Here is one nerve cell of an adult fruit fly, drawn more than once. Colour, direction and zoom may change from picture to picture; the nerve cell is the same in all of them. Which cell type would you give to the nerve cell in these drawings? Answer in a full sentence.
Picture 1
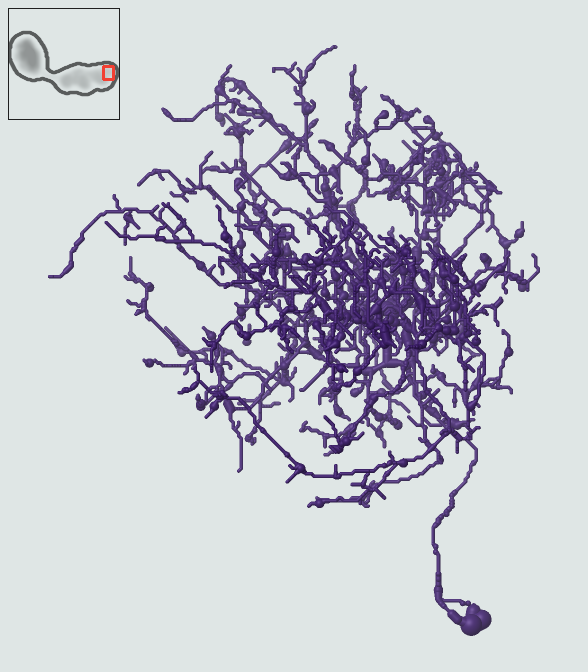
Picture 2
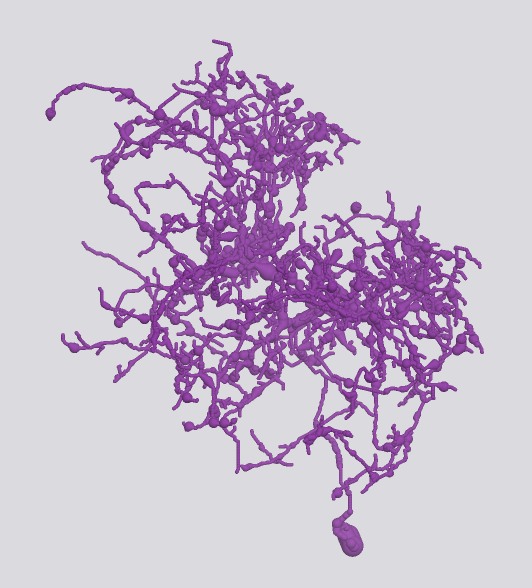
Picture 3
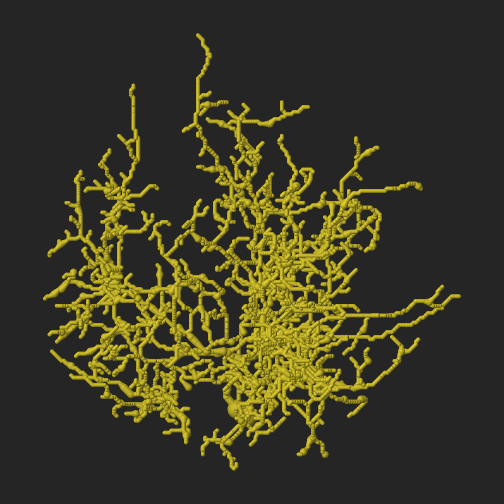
The cell type is INXXX217.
